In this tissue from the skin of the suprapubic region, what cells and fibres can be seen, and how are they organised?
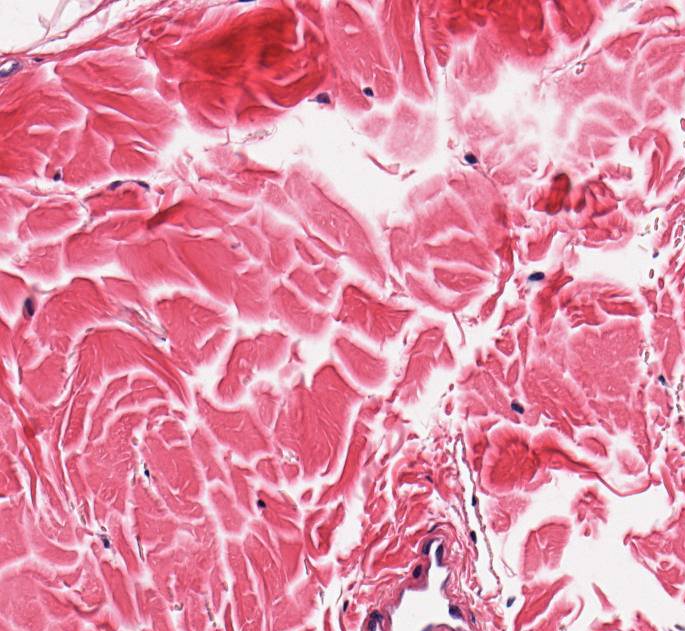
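There aren't many nuclei here, just small dark ones, mostly sitting at the edges of the fibres. Down at the bottom centre you've got a thin strand of loose fibrous tissue with elongated dark nuclei. You won't find any fat cells anywhere in the field, and there's no epithelial lining either.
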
